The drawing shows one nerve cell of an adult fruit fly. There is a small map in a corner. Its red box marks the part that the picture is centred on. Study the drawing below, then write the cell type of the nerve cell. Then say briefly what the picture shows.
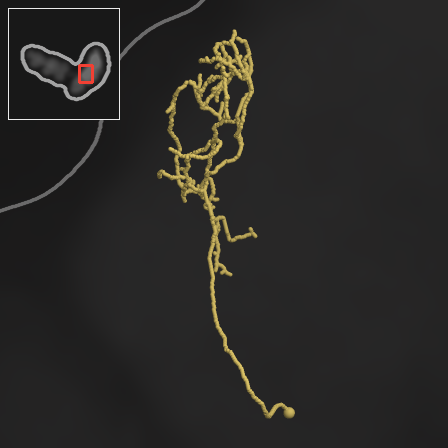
The cell type is SLP109. Its broad class is central-brain intrinsic neuron. As drawn here it is more than twice as tall as it is wide.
